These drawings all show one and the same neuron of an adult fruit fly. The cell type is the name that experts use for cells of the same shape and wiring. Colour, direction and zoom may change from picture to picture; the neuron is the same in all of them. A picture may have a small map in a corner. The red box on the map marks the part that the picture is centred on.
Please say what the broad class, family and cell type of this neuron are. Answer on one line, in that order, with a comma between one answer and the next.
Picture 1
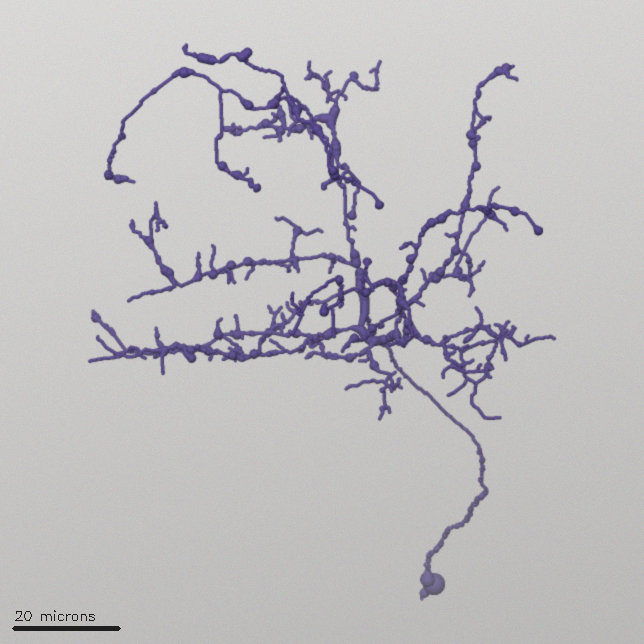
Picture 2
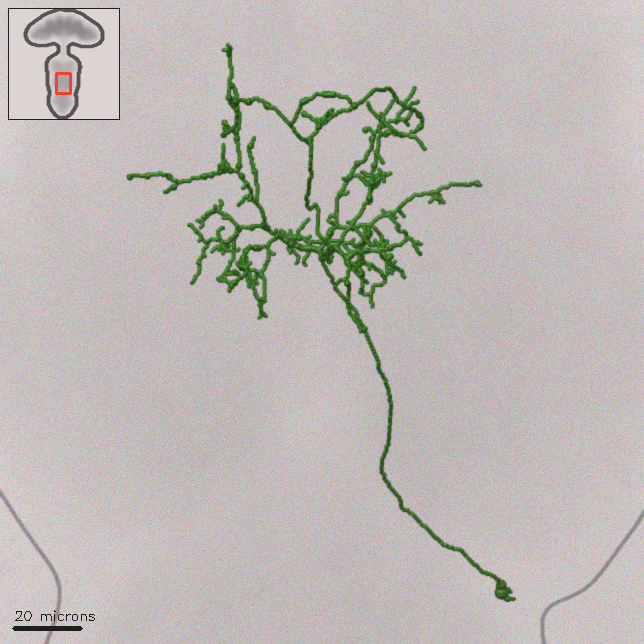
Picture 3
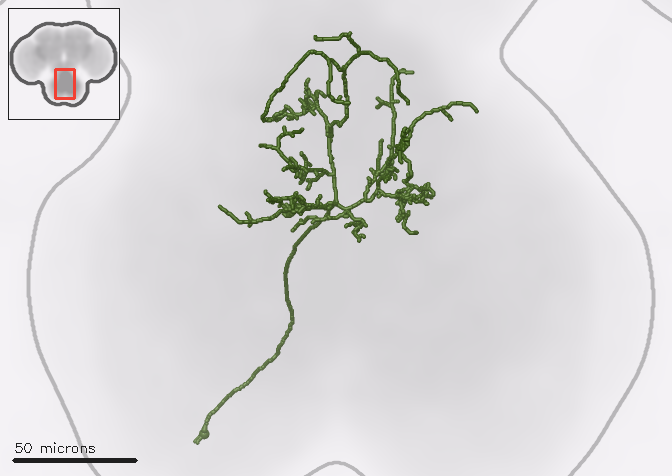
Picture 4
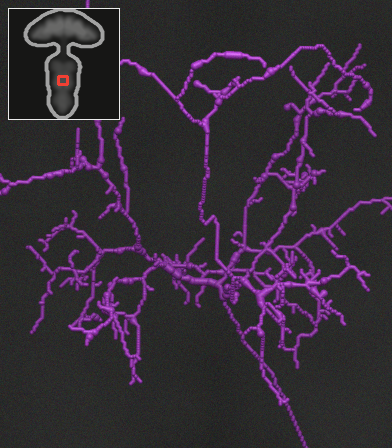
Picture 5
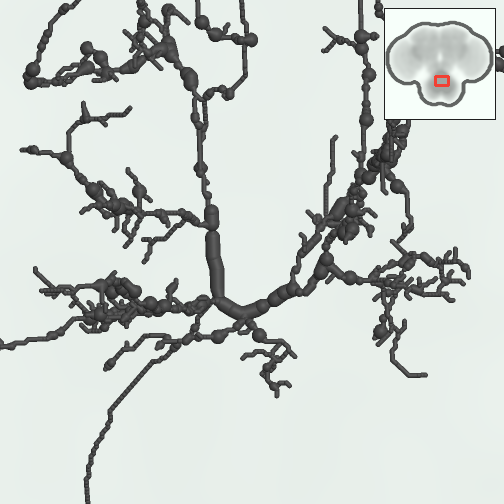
nerve-cord intrinsic neuron, hemilineage 12A, IN12A057_a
